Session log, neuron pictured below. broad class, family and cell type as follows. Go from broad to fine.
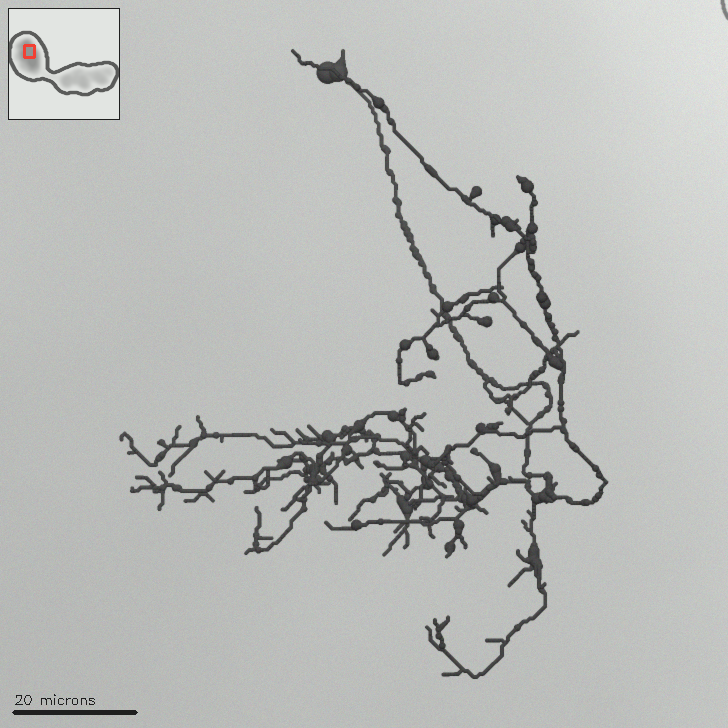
central-brain intrinsic neuron; hemilineage LHl4_posterior; PLP114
